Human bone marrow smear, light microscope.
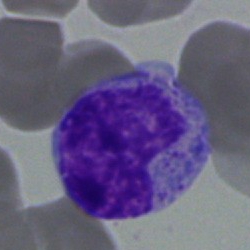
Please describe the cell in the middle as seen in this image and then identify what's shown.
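The central cell has a nucleus that fills most of the cell, with a shallow indentation on its right side. The cytoplasm is pale lilac-blue, with small dark purple granules scattered through it. This cell is a metamyelocyte.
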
